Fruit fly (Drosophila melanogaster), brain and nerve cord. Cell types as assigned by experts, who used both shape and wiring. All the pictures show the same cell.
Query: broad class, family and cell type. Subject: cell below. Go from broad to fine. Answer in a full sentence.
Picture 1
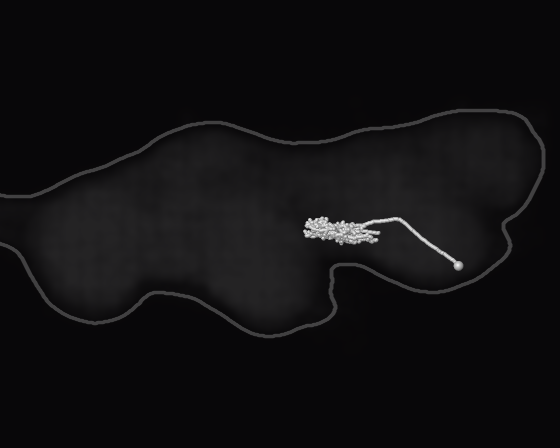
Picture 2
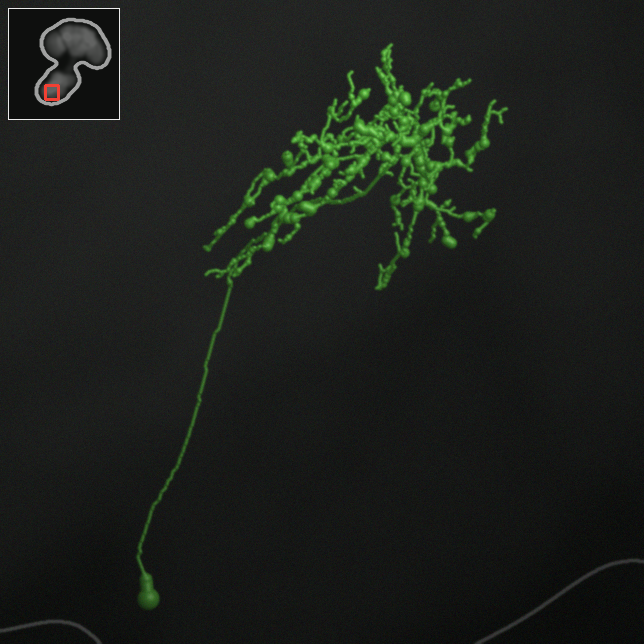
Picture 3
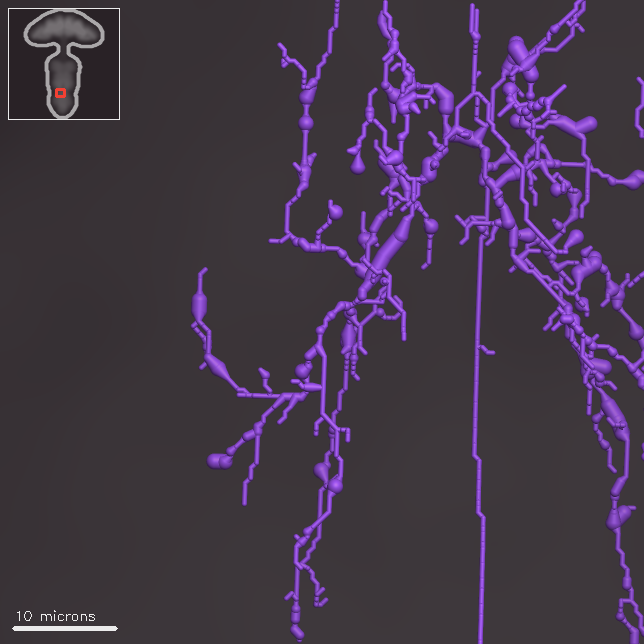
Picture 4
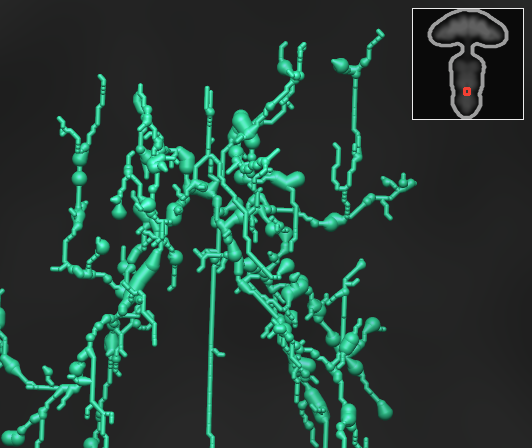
A nerve-cord intrinsic neuron of hemilineage 00A, type IN00A058.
